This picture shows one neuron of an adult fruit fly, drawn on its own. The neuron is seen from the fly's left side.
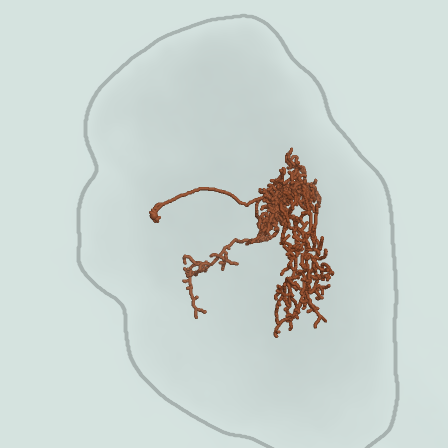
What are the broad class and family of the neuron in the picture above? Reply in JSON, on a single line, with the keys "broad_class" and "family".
{"broad_class": "central-brain intrinsic neuron", "family": "LoVP"}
